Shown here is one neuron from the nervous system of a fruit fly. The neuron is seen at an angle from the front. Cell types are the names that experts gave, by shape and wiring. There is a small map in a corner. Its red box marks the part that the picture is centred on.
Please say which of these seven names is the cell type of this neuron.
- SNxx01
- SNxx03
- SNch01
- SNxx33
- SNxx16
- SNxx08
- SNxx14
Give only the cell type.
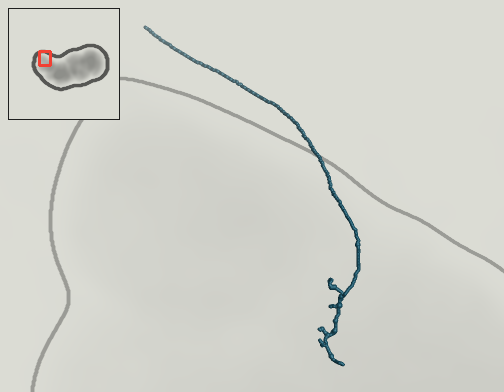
SNxx03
